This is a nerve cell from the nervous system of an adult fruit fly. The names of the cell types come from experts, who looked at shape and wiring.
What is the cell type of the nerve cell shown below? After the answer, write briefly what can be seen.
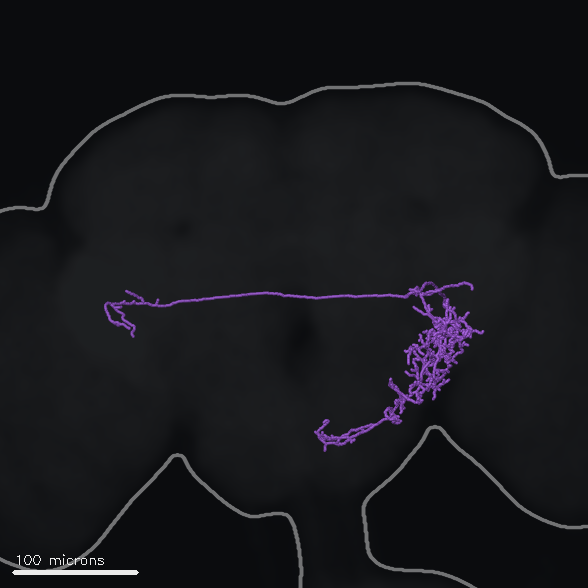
The cell type is WED117. This is a central-brain intrinsic neuron. From left to right in the picture it spans about 300 microns. In this view it is wider than it is tall.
